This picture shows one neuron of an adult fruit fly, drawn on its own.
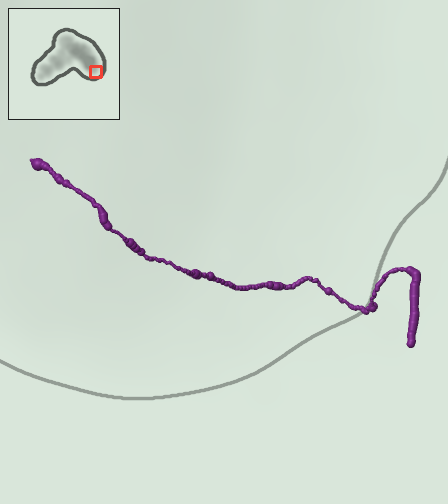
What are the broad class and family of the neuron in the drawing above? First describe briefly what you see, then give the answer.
No cell body is drawn. It has a dozen or fewer branch ends. Its broad class is photoreceptor or other optic-lobe sensory neuron. The name of its family is class visual.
